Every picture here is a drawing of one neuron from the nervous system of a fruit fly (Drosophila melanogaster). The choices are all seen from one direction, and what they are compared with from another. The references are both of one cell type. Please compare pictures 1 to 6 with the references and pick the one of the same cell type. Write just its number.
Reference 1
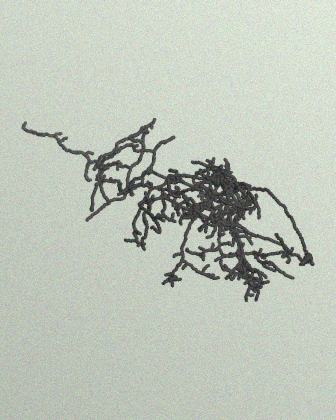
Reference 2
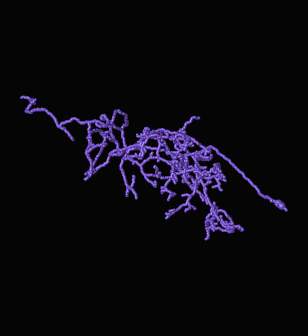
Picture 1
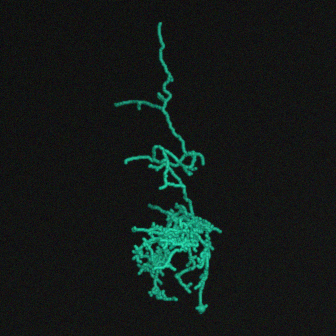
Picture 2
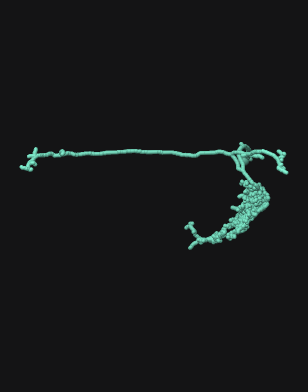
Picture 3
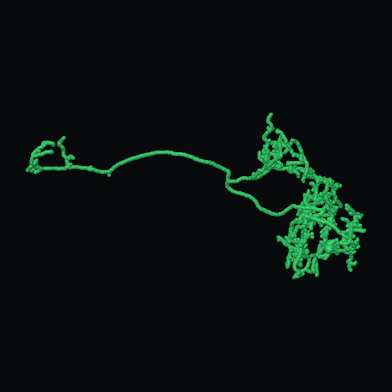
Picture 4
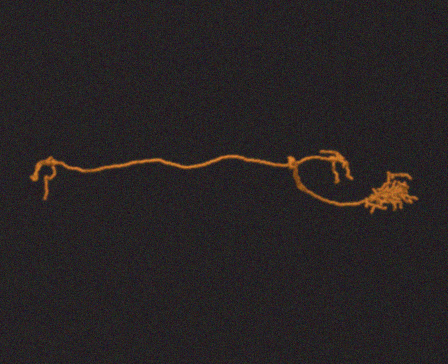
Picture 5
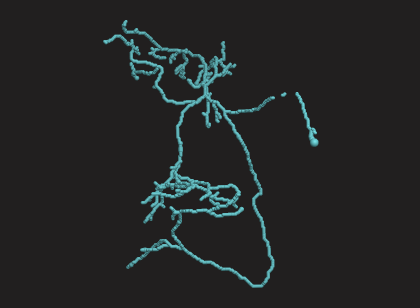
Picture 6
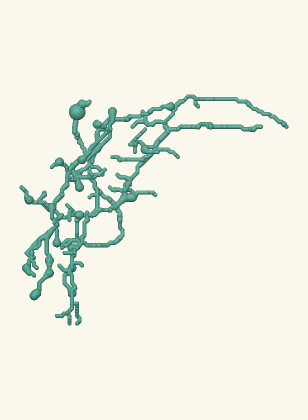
1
